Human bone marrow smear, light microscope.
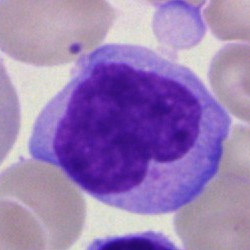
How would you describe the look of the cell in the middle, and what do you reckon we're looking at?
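First the outline: broadly rounded, with a slightly irregular edge. A notch on the lower right of the nucleus gives it a folded, kidney-like shape. That nucleus fills most of the cell, and the rim of cytoplasm is widest at the lower right. No clear vacuoles that I can see in the cytoplasm. This one is a monocyte.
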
